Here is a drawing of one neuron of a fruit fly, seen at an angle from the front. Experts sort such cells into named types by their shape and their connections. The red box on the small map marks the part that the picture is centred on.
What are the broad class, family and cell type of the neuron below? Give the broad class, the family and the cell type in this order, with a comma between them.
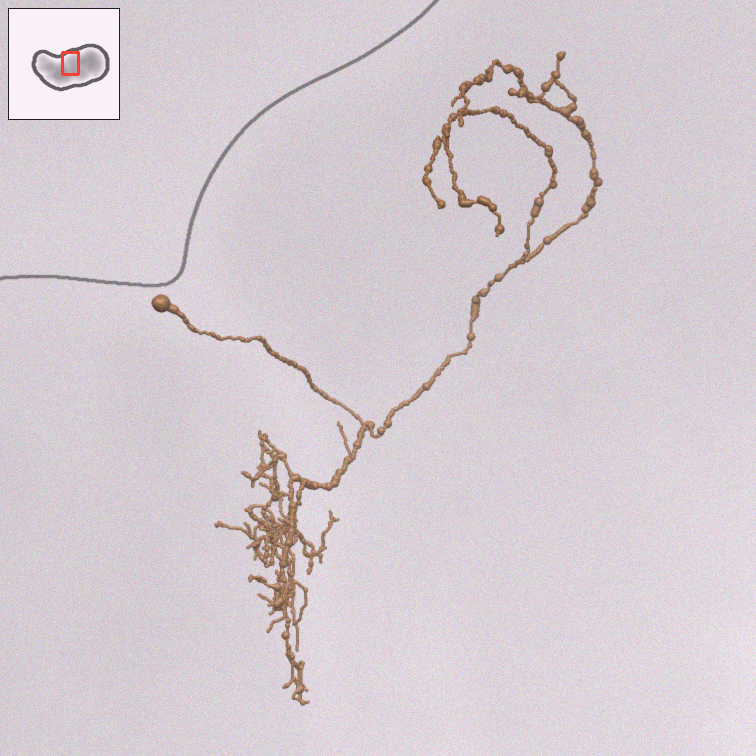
visual projection neuron, hemilineage VPNp&v1_posterior, LoVP66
